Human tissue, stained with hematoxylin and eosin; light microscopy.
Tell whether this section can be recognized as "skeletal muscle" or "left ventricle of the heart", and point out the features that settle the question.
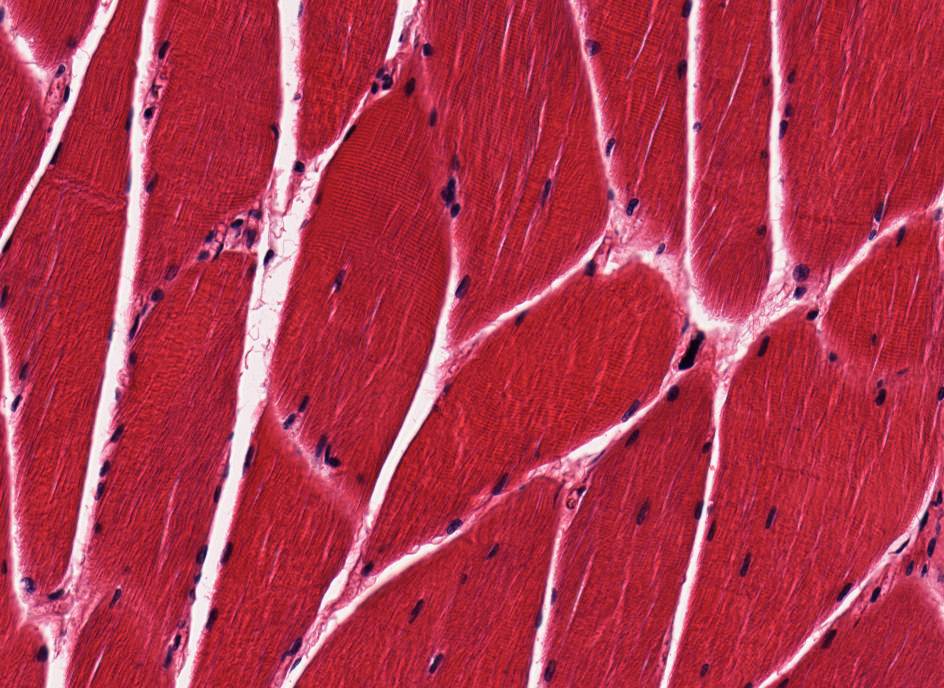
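It's skeletal muscle. What decides it is the nuclei: many elongated, dark-staining ones lie at the edges of the fibres, just beneath their borders.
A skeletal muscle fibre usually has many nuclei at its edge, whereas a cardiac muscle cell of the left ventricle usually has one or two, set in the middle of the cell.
Besides that, between the fibres run thin strands of pale pink connective tissue with scattered small nuclei, and empty white clefts, a shrinkage artefact, separate many neighbouring fibres. No fat cells appear anywhere in the field.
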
